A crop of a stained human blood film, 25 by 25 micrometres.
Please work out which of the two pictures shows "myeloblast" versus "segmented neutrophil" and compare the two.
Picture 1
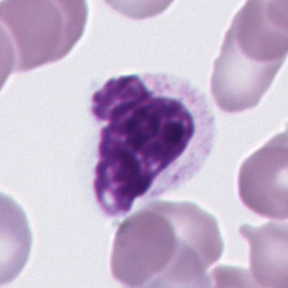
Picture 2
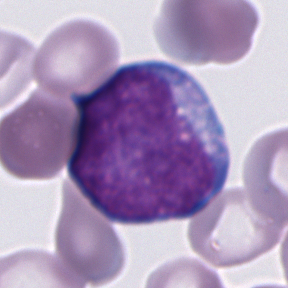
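The segmented neutrophil is in picture 1 and the myeloblast in picture 2. In picture 1 the nucleus is irregular, with several folded, overlapping lobes, and its dark purple chromatin has a mottled, creased texture. In picture 2 the nucleus is a single unlobed mass that fills most of the cell.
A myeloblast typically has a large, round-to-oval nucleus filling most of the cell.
The cytoplasm of picture 1 is pale lilac-pink, free of vacuoles, and forms a crescent along the right side.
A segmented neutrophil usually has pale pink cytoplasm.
Picture 2 has scant cytoplasm that stains blue and holds no coarse granules.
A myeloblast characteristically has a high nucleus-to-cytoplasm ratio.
Picture 1 measures about 13 by 11 micrometres, its nucleus about 12 by 9 micrometres, filling about 70% of the cell's area.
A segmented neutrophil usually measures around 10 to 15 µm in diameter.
Picture 2 is about 15 micrometres across, with a smooth, rounded outline flattened on the left, no surface projections, and red cells lying against that side.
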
